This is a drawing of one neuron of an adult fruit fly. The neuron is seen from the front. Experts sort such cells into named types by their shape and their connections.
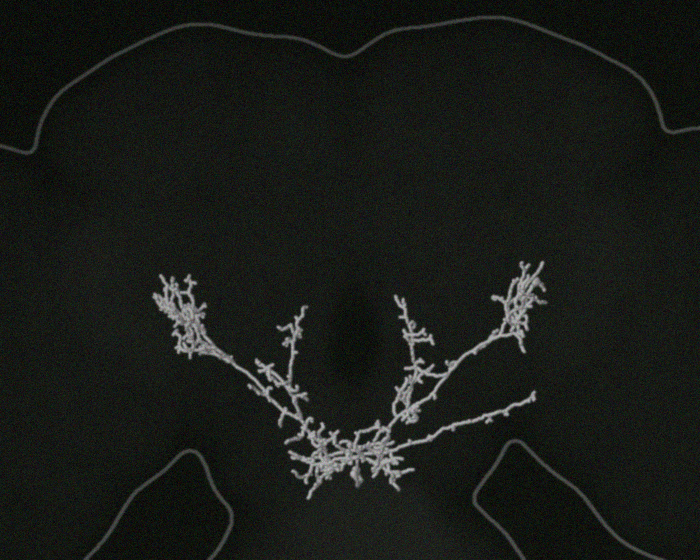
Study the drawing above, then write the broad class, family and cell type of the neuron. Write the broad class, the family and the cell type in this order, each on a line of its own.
central-brain intrinsic neuron
hemilineage LB0
AVLP603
